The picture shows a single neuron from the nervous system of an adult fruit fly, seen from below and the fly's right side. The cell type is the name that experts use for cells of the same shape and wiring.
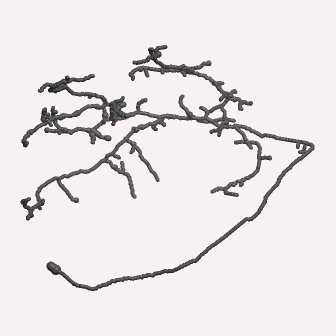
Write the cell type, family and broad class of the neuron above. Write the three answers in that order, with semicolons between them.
IN08A031; hemilineage 08A; nerve-cord intrinsic neuron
